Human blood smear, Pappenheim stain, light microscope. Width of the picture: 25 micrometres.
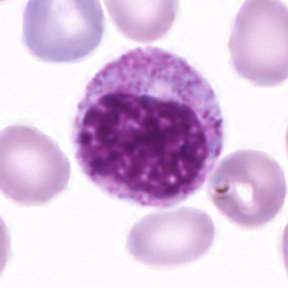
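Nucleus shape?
A single unlobed mass.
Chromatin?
Coarse and clumped, paler gaps between darker patches.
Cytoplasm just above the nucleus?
A small pale area with few granules.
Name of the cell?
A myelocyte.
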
